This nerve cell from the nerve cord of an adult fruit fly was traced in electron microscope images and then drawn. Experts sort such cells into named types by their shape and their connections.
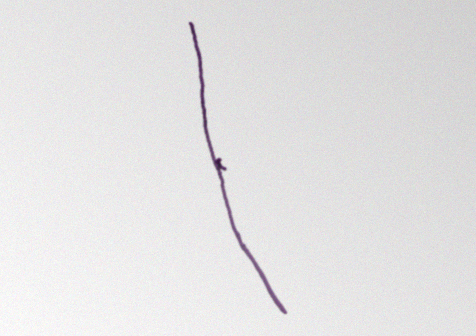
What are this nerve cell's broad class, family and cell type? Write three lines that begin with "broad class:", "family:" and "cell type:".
broad class: sensory neuron entering the nerve cord
family: class mechanosensory proprioceptive
cell type: SNpp34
